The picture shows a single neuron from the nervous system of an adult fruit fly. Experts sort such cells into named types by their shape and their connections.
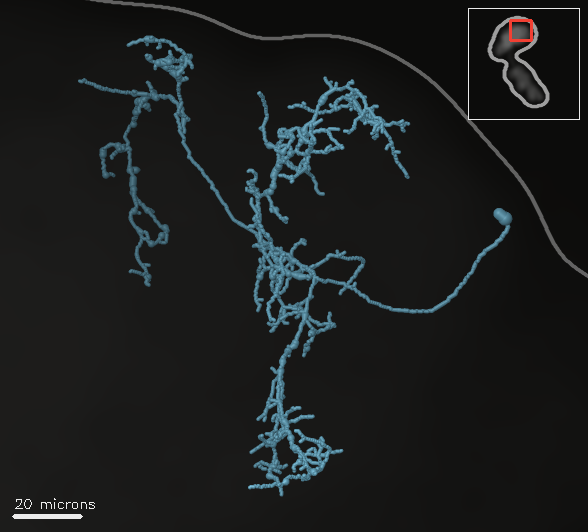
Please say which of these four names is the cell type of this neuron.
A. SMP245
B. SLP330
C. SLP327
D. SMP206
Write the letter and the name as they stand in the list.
A. SMP245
